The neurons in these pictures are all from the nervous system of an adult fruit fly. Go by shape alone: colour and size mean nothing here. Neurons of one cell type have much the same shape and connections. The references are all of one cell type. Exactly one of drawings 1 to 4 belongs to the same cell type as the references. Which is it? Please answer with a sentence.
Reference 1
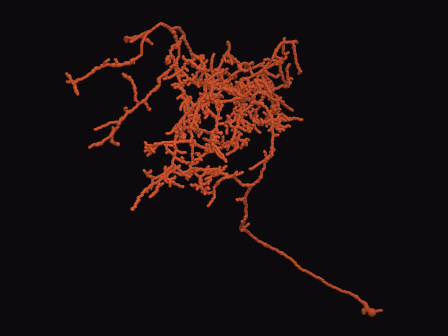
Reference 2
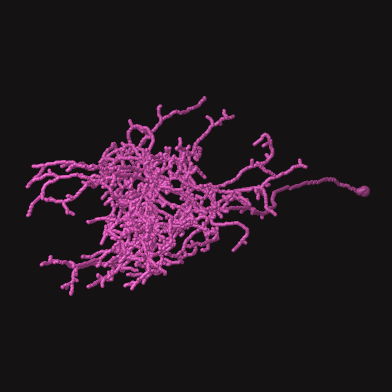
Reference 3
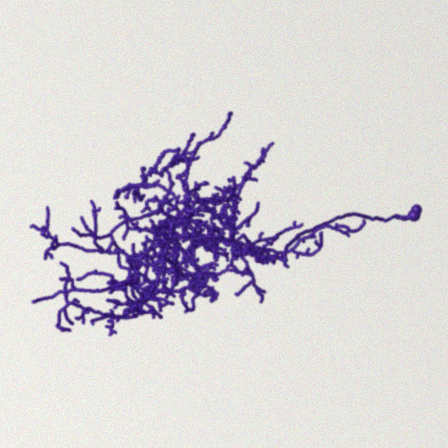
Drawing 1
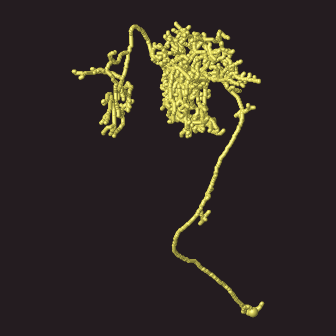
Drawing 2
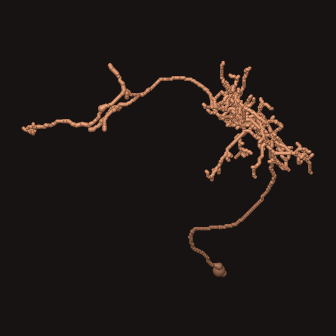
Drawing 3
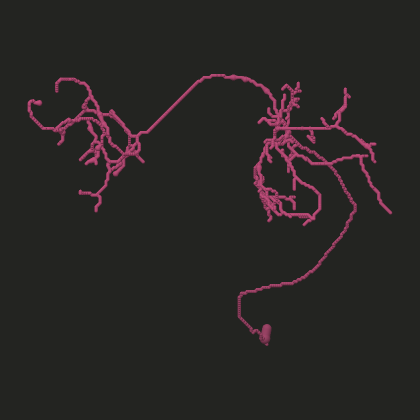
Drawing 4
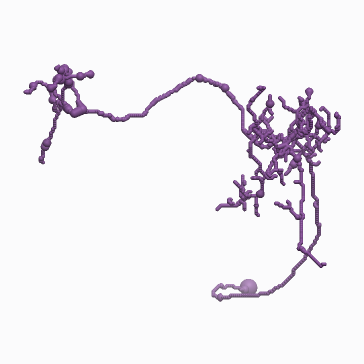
Drawing 1 shows a neuron of the same cell type.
